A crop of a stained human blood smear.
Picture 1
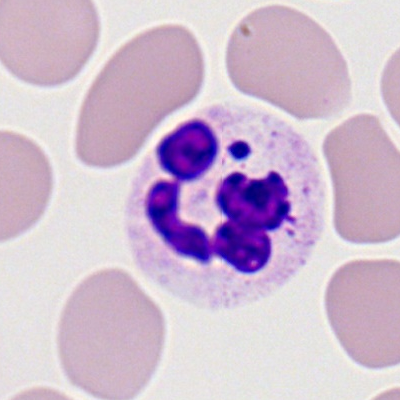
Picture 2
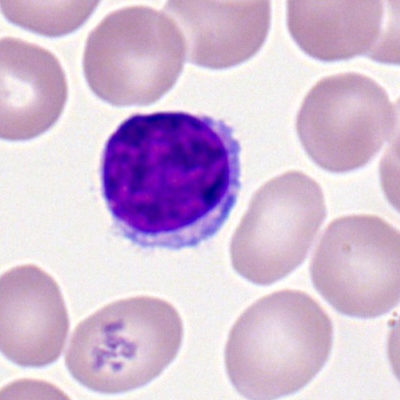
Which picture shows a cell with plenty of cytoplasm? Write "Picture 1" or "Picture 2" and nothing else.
Picture 1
